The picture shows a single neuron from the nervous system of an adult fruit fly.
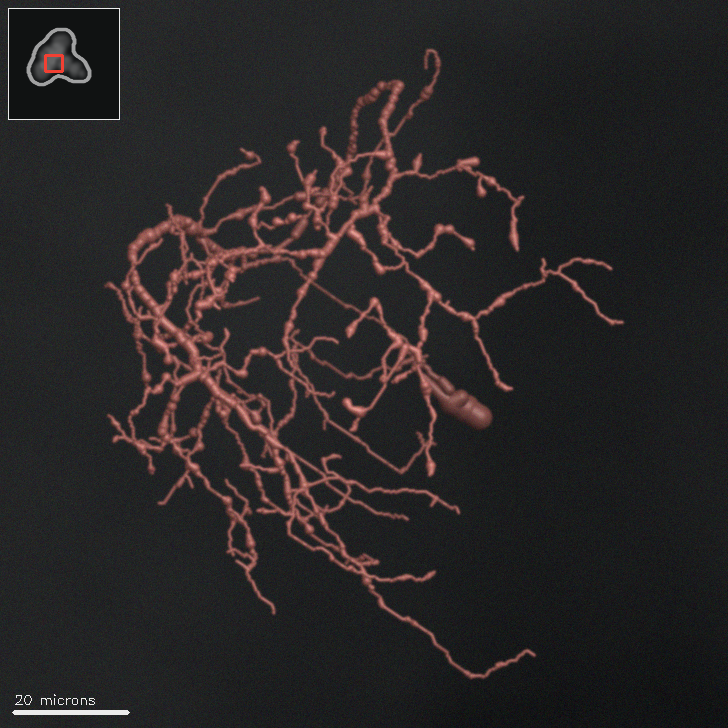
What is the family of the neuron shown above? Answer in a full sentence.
The family is hemilineage 09A.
